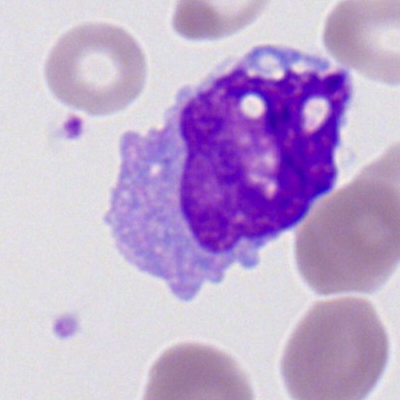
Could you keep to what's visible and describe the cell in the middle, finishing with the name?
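Along the cytoplasm the edge is ragged and bumpy, giving an irregular outline. The nucleus occupies the upper right of the cell, leaving the cytoplasm to the lower left. Its chromatin is deep purple and mottled, with paler patches running through it. A fine speckled texture extends throughout the cytoplasm. This is a monocyte.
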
